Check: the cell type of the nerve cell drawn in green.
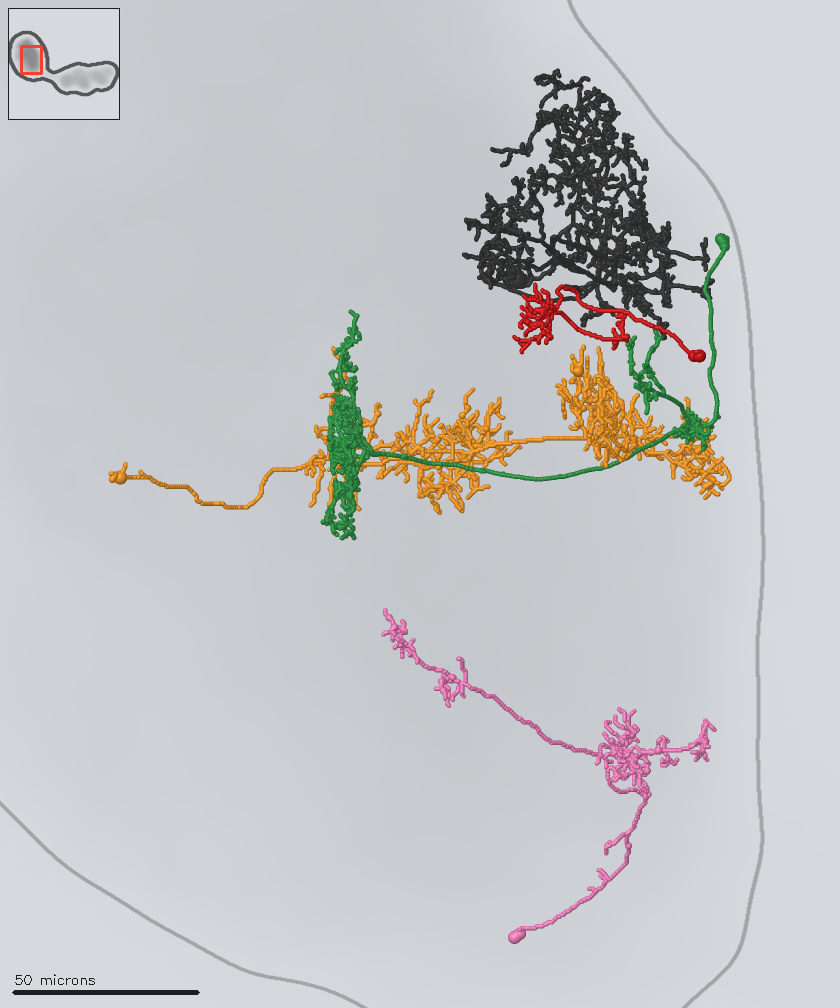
Y3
